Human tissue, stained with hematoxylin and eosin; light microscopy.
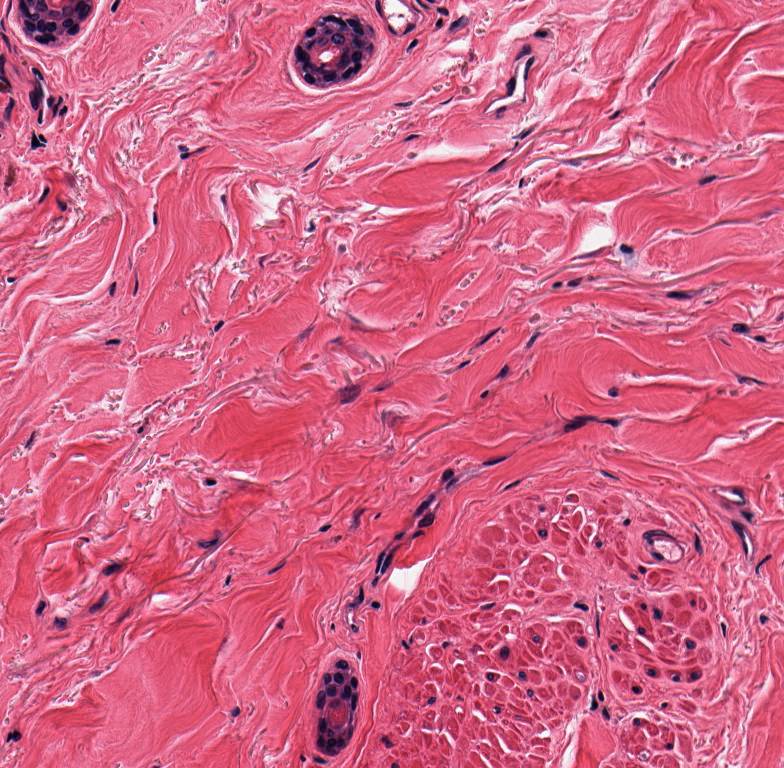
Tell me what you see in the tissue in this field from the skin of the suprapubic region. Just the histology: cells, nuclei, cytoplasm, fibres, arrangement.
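Thick pink collagen bundles fill most of the field, running in many different directions. Bottom right: a large rounded bundle made of many small pink polygonal profiles, with clear spaces between them. Sparse cells with small, dark, elongated nuclei scattered between the collagen bundles. No fat cells in the field.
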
